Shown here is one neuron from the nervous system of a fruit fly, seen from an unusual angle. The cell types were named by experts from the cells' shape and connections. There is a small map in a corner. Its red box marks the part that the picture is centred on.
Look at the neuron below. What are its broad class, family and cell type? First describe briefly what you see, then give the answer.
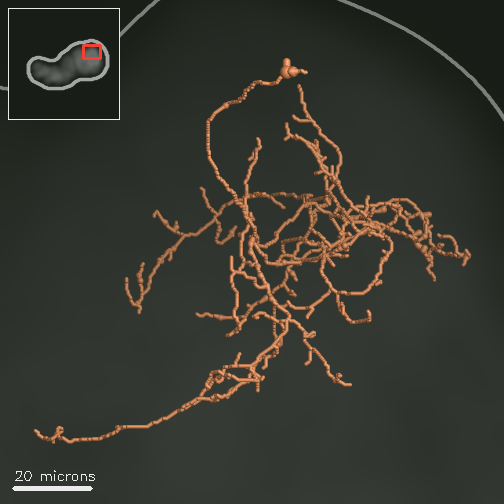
The cell body is at the top of the picture. From left to right in the picture it spans about 110 microns. The picture shows dozens of branch ends. Its broad class is central-brain intrinsic neuron. The family is hemilineage VLPd&p1_posterior. The cell type is SMP248_c.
